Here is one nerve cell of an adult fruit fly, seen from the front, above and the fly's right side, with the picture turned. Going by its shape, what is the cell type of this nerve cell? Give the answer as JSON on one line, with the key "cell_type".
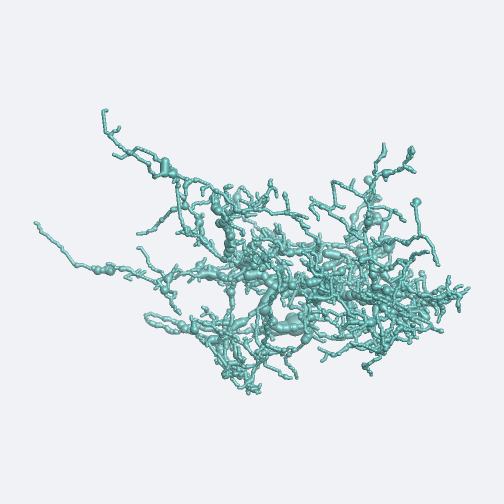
{"cell_type": "GNG135"}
